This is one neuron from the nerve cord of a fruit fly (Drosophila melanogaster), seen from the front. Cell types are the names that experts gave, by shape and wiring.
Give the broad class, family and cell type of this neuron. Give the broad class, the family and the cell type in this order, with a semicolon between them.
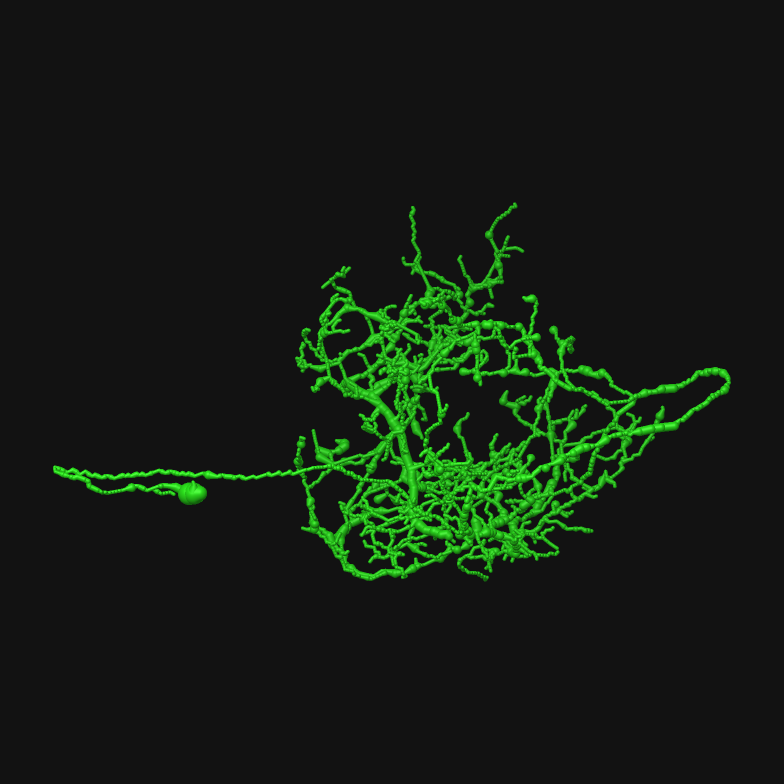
nerve-cord intrinsic neuron; hemilineage 01A; IN01A032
